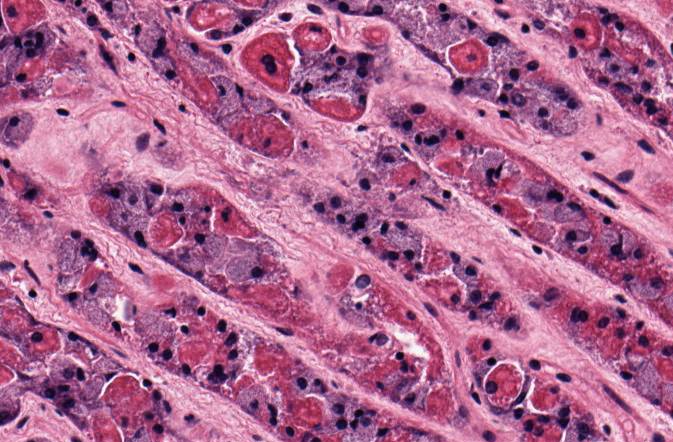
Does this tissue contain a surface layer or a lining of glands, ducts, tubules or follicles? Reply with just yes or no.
Yes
